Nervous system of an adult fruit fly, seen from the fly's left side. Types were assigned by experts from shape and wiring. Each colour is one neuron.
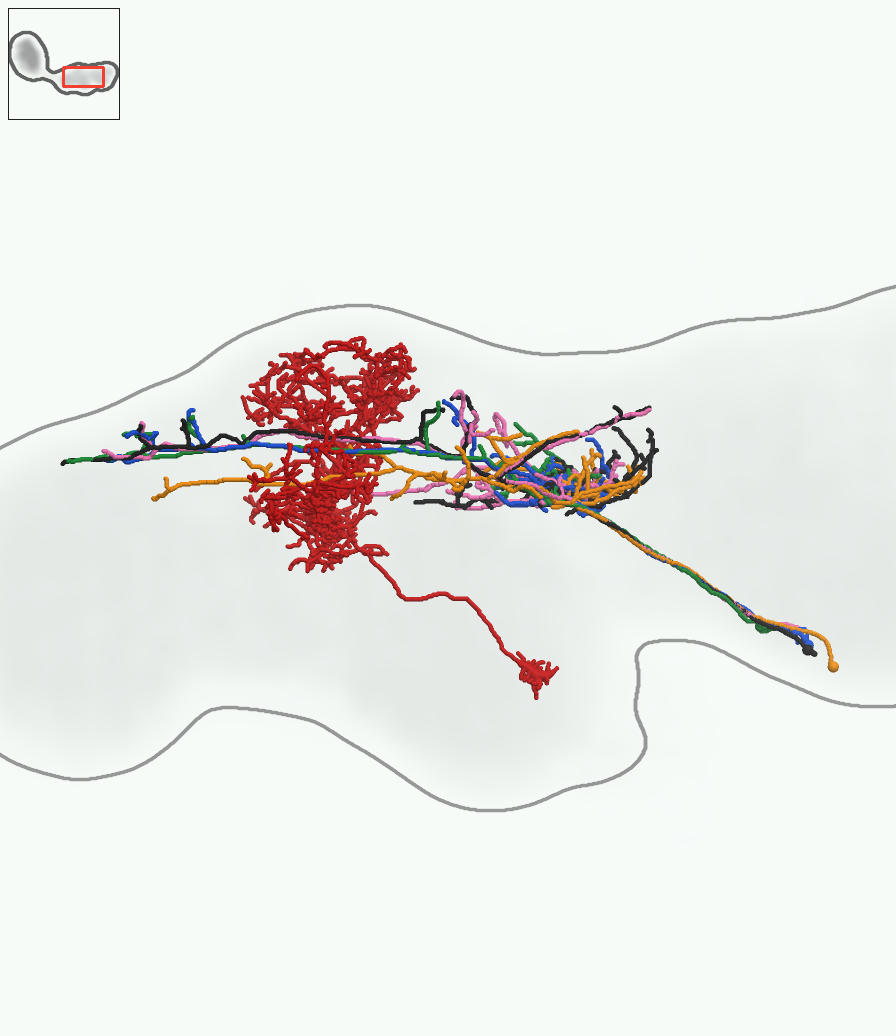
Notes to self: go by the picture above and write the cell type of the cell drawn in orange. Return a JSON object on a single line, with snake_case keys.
{"cell_type": "IN08B108"}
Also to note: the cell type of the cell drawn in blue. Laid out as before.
{"cell_type": "IN08B093"}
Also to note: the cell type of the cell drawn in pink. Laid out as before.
{"cell_type": "IN08B091"}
